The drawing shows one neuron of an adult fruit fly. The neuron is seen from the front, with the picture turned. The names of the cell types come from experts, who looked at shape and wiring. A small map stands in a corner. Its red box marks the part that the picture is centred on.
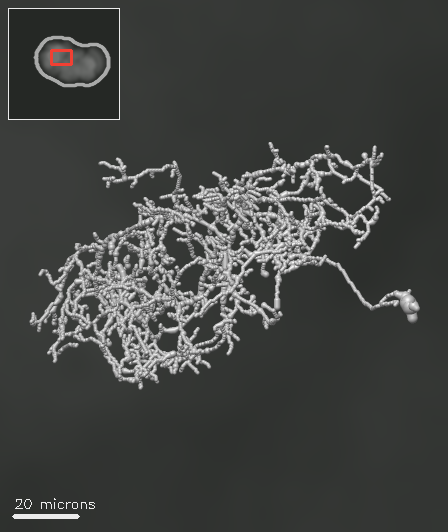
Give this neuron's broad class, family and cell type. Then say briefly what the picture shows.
Its broad class is nerve-cord intrinsic neuron. The family is hemilineage 11B. The cell type is IN11B012. The cell body is on the right of the picture. From left to right in the picture it spans about 120 microns. More than a hundred branch ends can be seen.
